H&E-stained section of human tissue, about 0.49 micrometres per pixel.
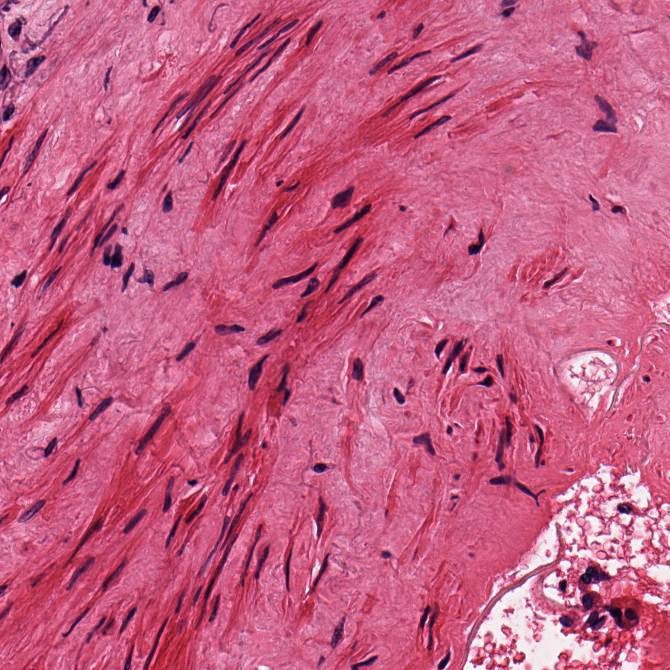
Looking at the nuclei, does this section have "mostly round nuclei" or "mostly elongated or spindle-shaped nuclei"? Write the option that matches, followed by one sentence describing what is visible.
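Mostly elongated or spindle-shaped nuclei. The spindle cells have elongated, dark-staining nuclei.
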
